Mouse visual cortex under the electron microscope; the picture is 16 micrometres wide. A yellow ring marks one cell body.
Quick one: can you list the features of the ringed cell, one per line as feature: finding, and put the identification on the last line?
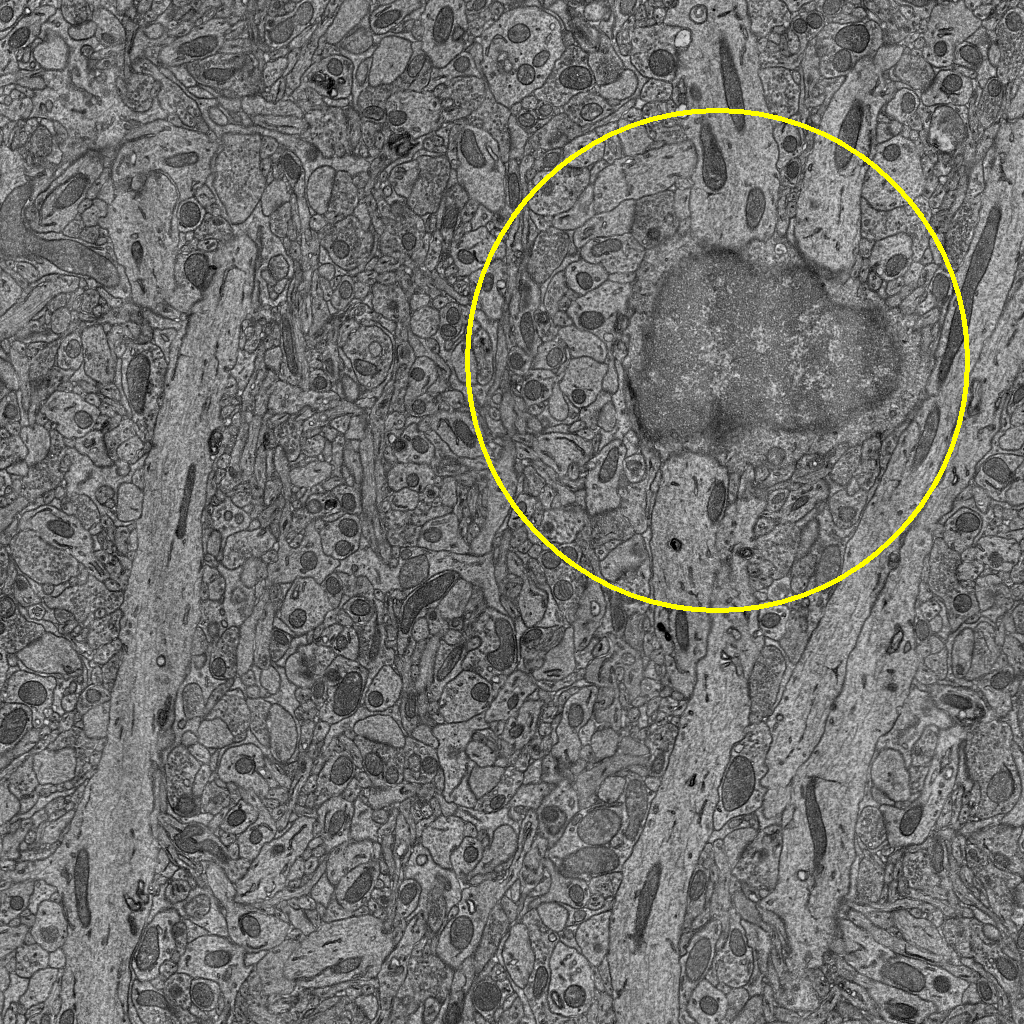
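Nucleus: darker than surrounding cytoplasm, mottled with small pale specks
Nucleolus: none distinct
Surroundings: neuropil of small profiles; no other cell body touching
Nuclear edges: blurred beside the crisp neuropil membranes
Name: oligodendrocyte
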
